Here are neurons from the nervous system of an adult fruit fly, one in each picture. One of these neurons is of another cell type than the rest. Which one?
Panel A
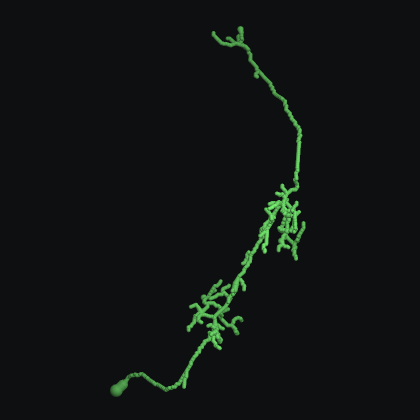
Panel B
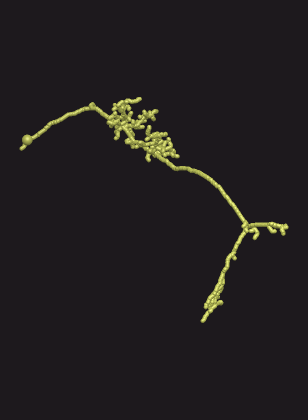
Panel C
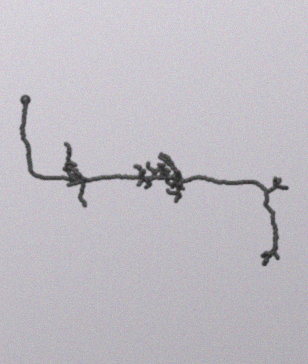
B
